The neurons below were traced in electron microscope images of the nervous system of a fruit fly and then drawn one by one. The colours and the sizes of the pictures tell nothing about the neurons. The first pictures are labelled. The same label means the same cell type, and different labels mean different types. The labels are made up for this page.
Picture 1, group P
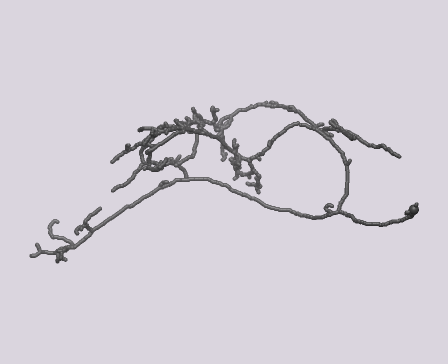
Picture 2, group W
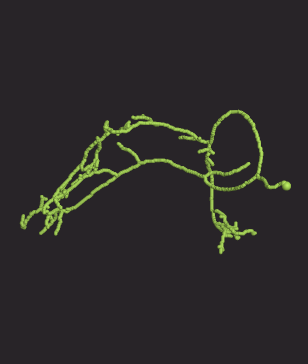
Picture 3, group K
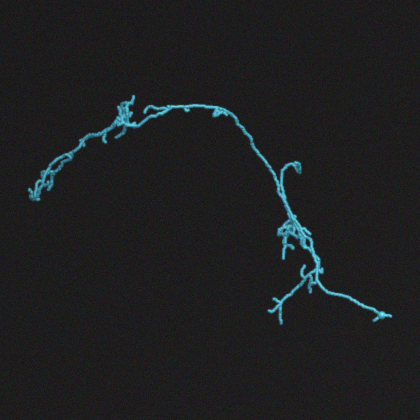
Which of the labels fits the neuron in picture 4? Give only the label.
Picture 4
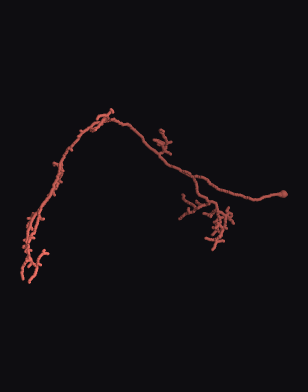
group K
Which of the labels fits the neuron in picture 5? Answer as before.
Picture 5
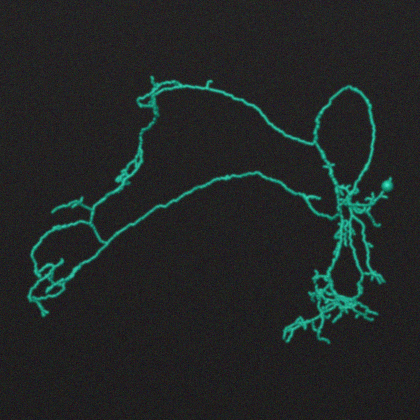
group W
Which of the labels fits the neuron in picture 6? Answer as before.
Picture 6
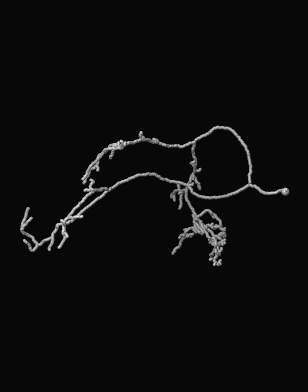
group W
